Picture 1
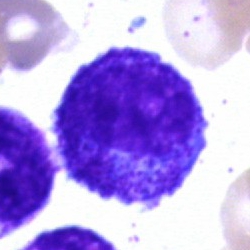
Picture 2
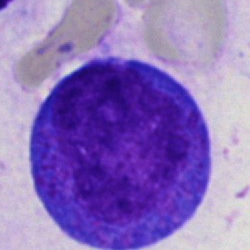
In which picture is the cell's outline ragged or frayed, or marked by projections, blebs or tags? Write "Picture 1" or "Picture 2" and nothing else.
Picture 1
